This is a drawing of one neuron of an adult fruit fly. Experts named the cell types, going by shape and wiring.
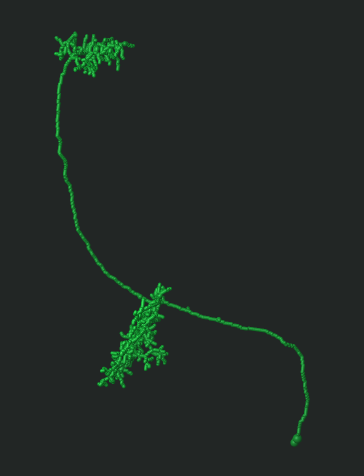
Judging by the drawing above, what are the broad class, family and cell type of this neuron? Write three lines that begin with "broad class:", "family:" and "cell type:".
broad class: optic-lobe intrinsic neuron
family: Tm
cell type: Tm32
